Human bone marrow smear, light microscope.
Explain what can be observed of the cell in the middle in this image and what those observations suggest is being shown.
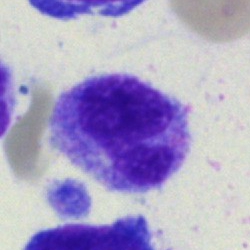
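First, the outline is roughly round to oval. Next, a dark purple nucleus fills most of the cell. Then the cytoplasm: it is a pale lavender-blue, with no clear vacuoles seen. Finally, the cell is a monocyte.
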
